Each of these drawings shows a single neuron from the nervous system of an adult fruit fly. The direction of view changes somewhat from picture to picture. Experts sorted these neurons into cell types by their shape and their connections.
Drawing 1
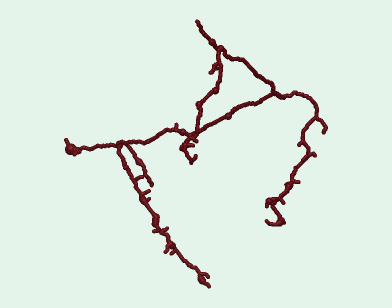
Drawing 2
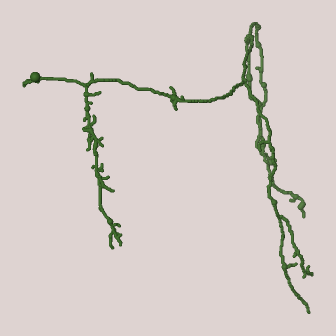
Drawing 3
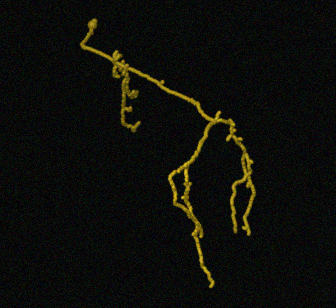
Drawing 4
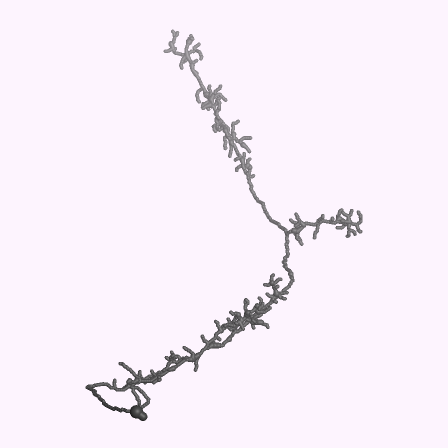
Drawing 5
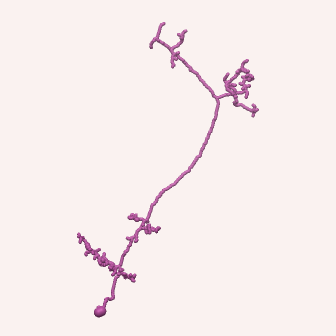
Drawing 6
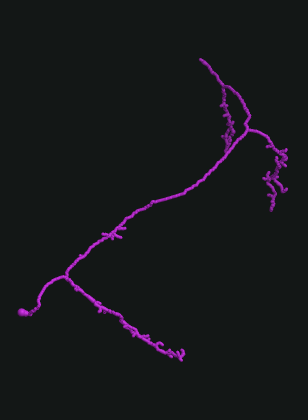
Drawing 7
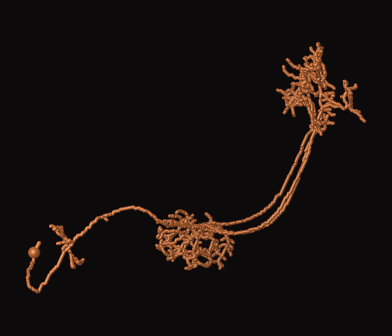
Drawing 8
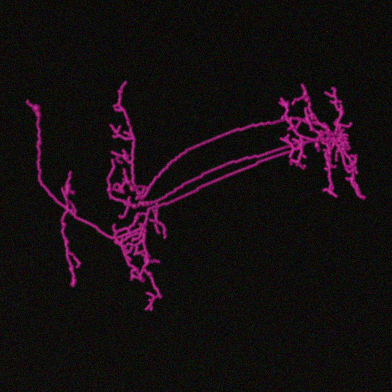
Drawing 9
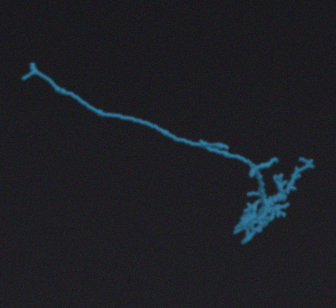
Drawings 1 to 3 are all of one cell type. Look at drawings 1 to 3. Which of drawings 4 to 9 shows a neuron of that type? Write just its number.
6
